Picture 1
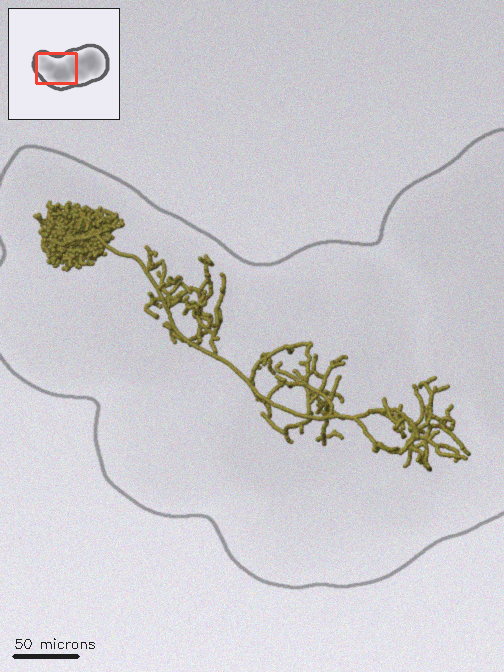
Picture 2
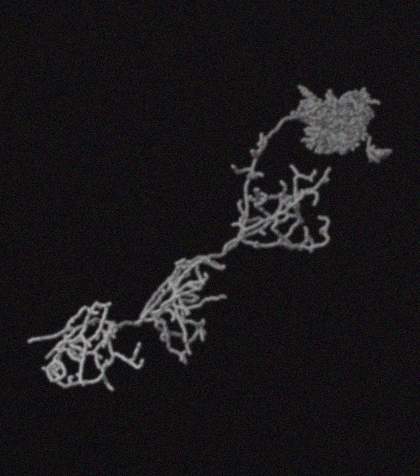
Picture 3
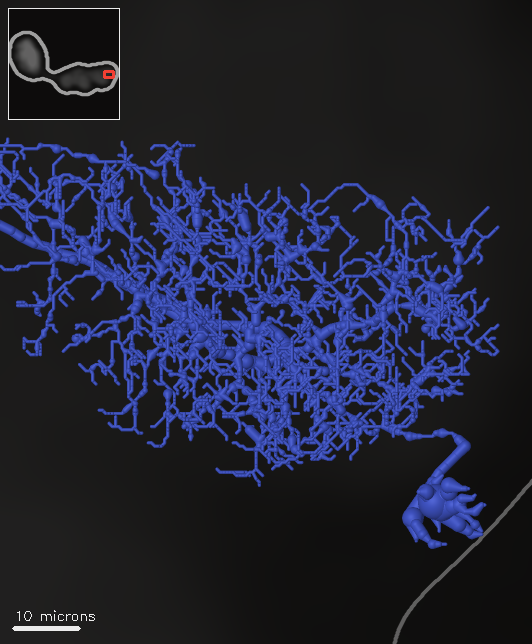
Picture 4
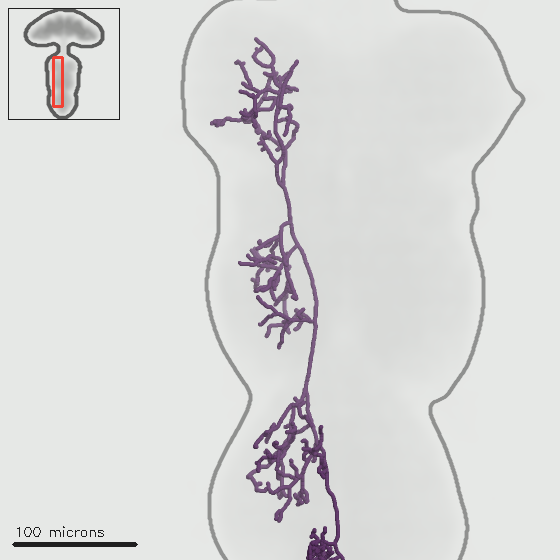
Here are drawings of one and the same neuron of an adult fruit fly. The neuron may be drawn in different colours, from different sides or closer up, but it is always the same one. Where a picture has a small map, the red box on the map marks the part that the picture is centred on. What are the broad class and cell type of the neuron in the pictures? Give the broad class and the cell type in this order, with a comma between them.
nerve-cord intrinsic neuron, INXXX025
